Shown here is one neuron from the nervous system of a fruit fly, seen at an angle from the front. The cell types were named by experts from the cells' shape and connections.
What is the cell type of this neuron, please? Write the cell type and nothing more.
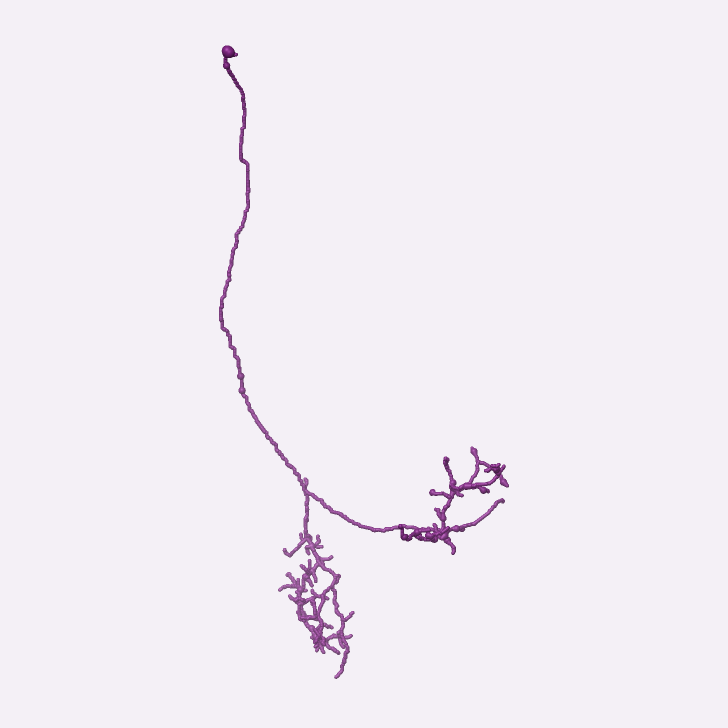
CB1394_a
